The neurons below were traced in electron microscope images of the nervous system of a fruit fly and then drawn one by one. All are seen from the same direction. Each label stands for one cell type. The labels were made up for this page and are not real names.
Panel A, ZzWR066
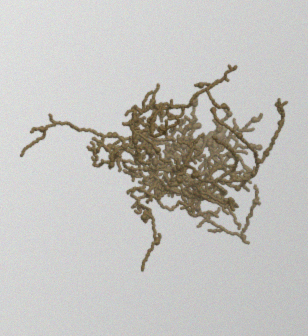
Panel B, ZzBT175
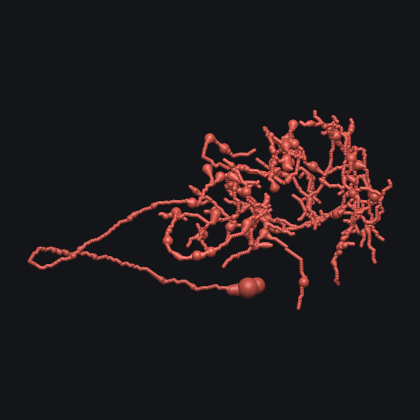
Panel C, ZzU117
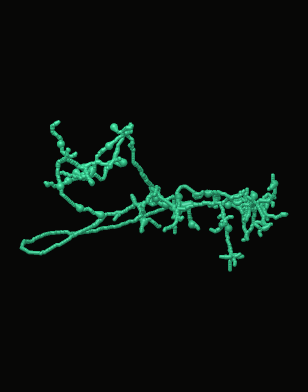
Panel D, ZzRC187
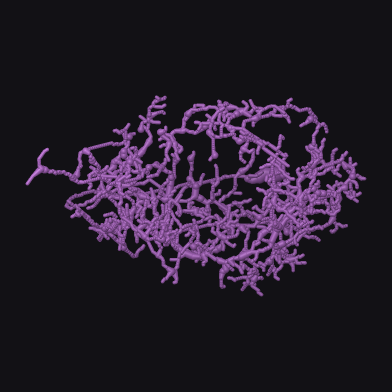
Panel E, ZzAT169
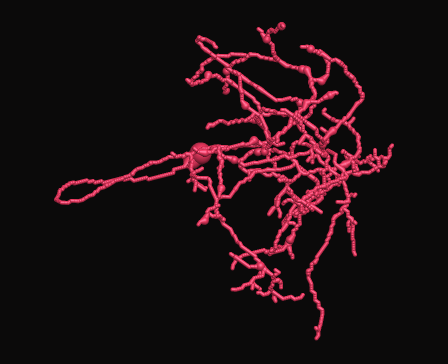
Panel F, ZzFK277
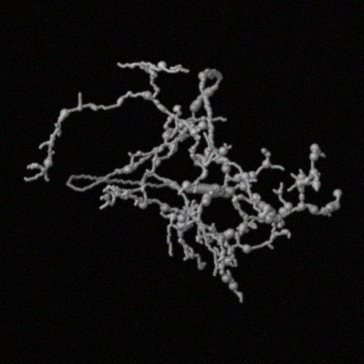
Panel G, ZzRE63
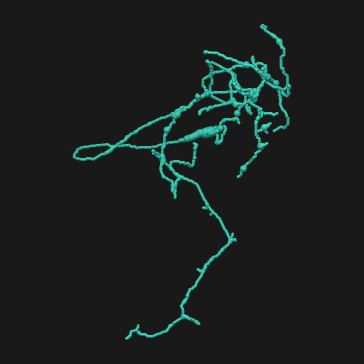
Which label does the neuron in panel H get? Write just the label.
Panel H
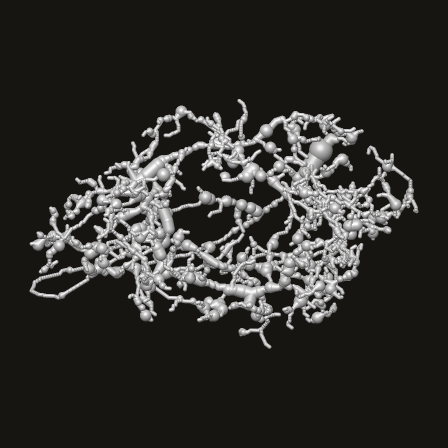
ZzRC187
